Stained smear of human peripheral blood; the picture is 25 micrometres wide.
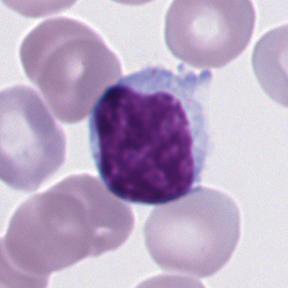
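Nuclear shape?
Roughly squarish, corners rounded.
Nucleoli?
None visible.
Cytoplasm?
Rim widest at upper right of nucleus; a few fine pinkish-purple granules above the nucleus.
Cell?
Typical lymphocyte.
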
